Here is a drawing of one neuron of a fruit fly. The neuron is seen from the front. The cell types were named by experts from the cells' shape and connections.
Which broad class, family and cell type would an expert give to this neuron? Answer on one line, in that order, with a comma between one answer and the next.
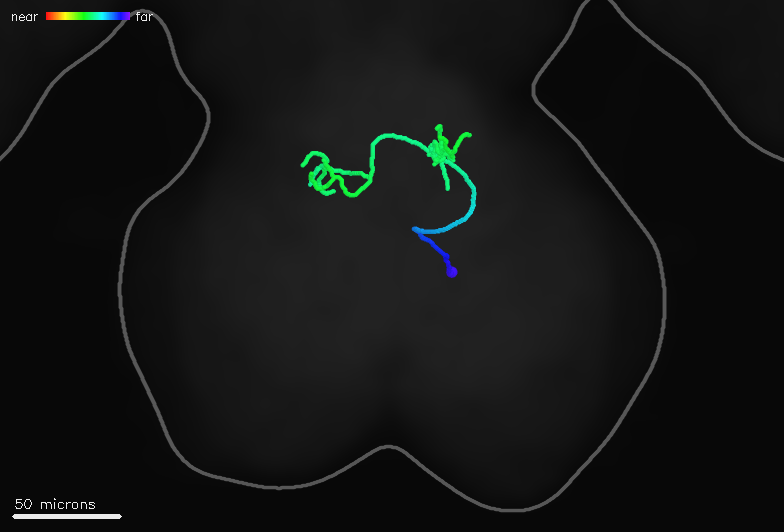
nerve-cord intrinsic neuron, hemilineage 06A, IN06A136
